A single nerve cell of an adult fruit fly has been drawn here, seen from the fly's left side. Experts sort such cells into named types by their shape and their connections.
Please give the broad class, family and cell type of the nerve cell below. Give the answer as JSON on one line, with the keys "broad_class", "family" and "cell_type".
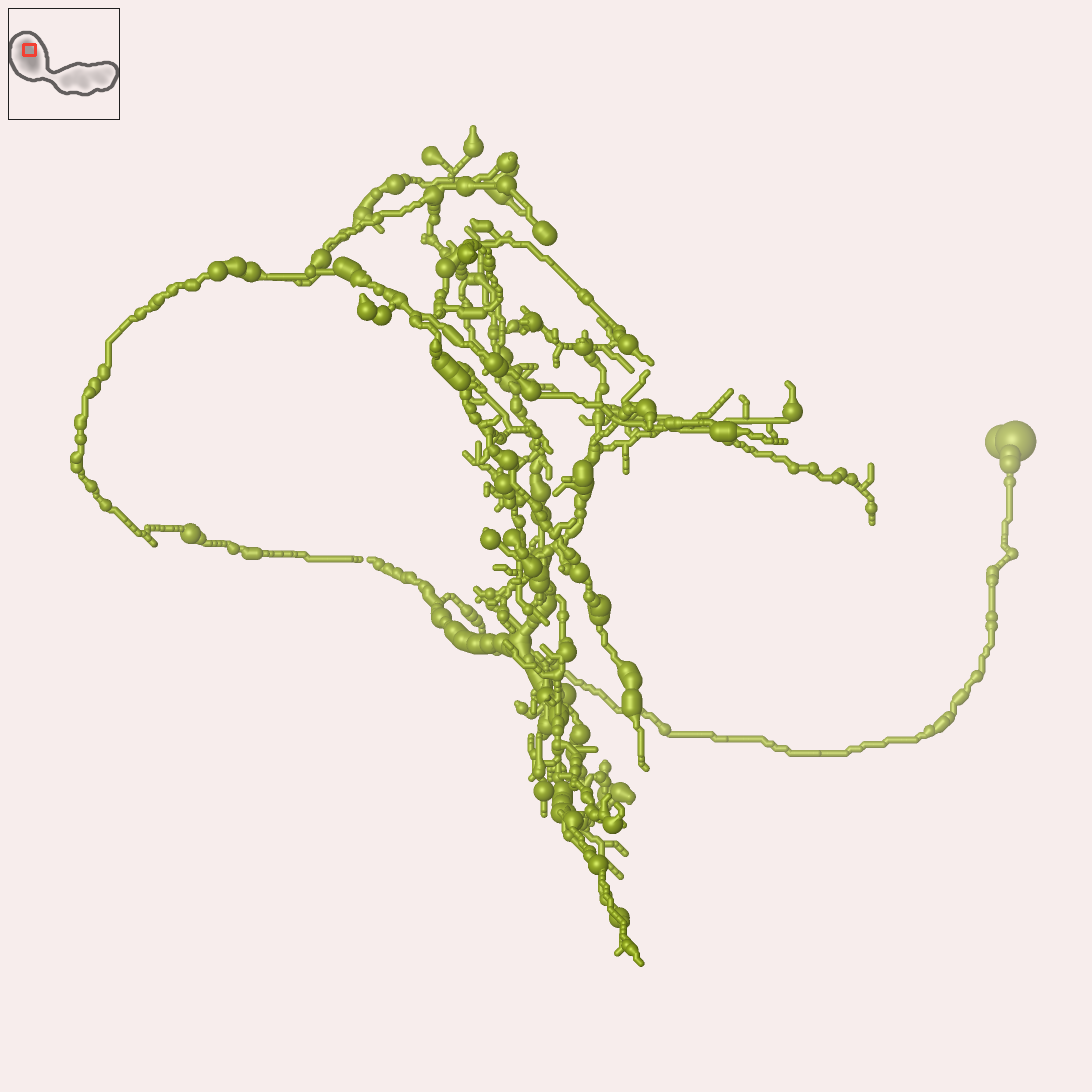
{"broad_class": "central-brain intrinsic neuron", "family": "hemilineage DL1_ventral", "cell_type": "CL280"}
